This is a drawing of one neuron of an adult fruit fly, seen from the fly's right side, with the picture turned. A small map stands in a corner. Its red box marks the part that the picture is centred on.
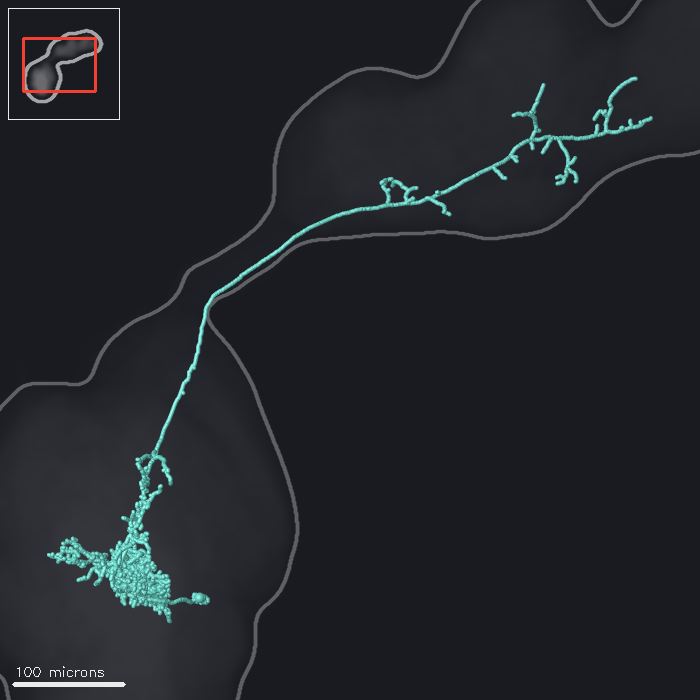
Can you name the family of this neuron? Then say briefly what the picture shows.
The family is DNp. Its broad class is descending neuron. Its cell body lies at the lower left of the picture. From left to right in the picture it spans about 550 microns. The picture shows dozens of branch ends.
